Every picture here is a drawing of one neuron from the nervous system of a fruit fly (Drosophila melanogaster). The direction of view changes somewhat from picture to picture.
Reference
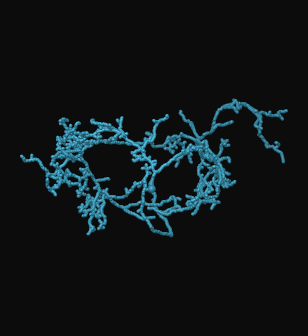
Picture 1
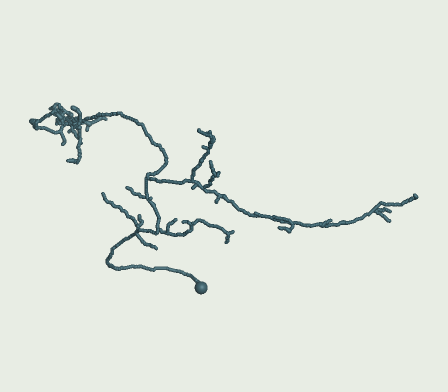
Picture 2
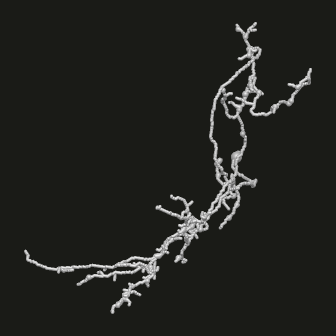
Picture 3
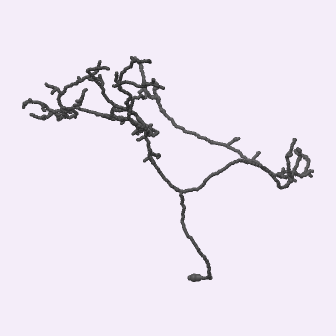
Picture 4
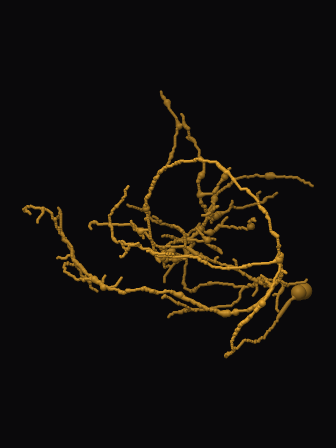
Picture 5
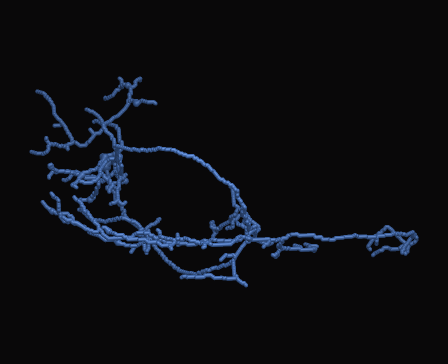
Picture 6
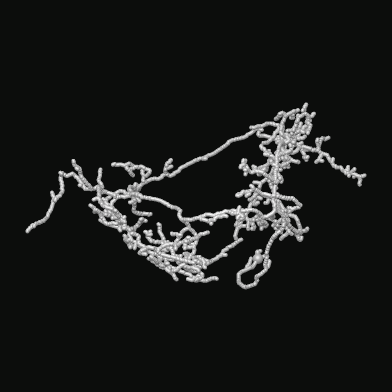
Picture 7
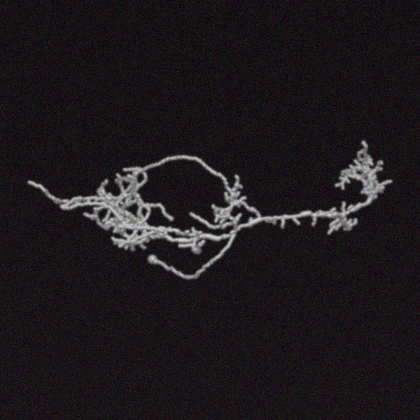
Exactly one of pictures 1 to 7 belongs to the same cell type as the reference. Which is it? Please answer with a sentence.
The neuron in picture 6 is of the same cell type.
